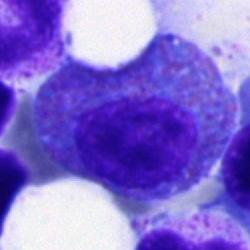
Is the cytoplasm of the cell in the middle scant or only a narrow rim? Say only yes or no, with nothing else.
No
